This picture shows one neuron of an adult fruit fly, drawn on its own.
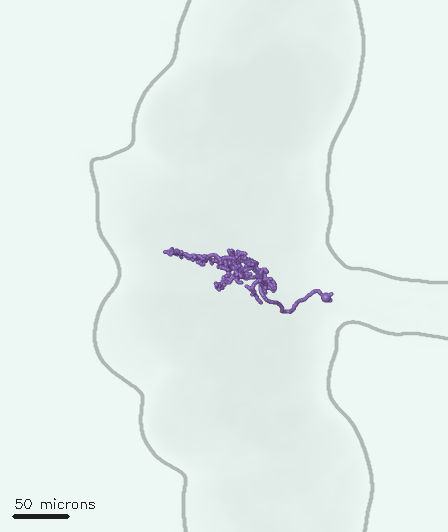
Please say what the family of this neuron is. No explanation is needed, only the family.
hemilineage DM4_dorsal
